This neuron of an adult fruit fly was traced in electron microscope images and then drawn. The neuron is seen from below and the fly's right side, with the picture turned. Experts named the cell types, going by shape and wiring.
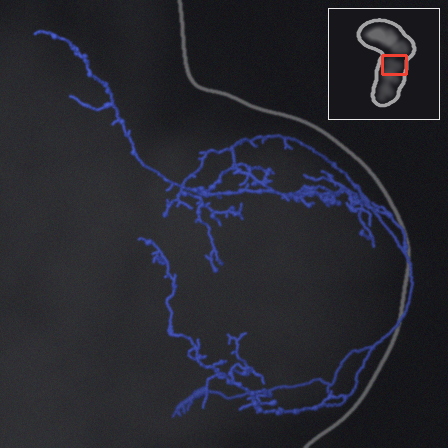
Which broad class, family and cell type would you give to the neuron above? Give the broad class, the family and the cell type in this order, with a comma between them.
nerve-cord intrinsic neuron, hemilineage 19A, IN19A082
